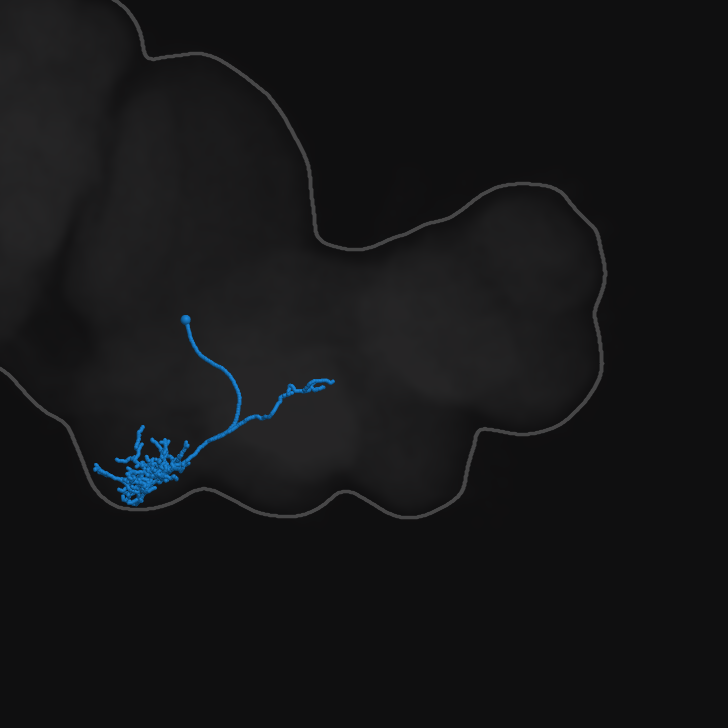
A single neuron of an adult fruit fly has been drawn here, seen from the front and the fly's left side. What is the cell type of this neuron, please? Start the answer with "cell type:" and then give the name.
cell type: IN23B030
